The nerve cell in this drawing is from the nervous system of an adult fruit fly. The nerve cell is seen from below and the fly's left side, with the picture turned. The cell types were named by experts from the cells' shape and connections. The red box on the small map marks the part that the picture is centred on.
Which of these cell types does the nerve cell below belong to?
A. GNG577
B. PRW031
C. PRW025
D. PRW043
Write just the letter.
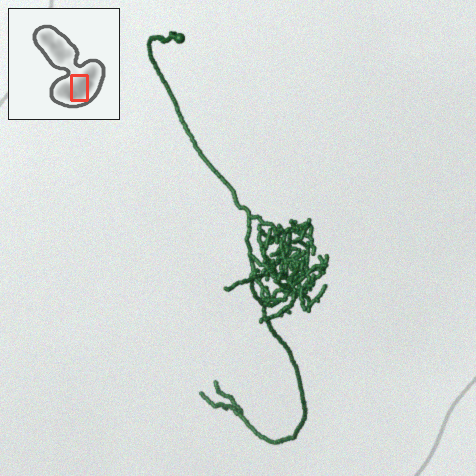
D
